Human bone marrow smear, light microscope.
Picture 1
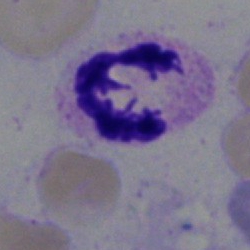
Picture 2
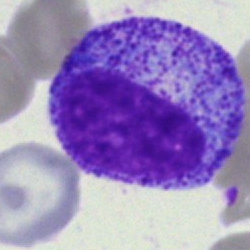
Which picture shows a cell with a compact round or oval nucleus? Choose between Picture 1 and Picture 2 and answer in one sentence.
In picture 2 the nucleus of the cell is a compact round or oval mass, not a band.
